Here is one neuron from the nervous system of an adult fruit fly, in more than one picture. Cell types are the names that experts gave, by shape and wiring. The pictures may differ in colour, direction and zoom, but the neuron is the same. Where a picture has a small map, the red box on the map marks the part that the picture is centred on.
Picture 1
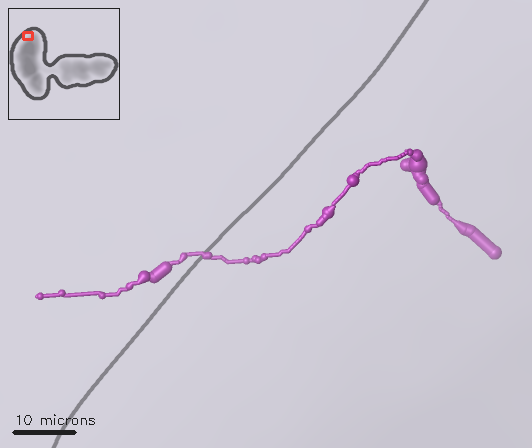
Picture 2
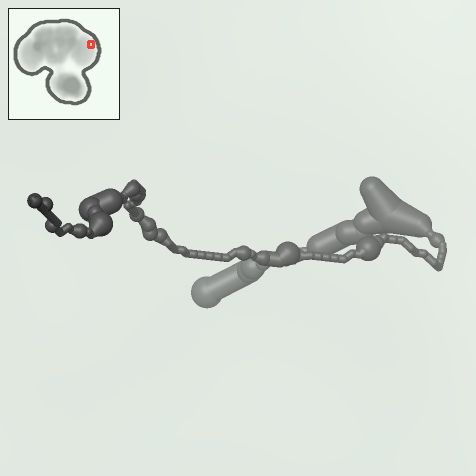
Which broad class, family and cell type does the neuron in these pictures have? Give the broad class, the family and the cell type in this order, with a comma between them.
photoreceptor or other optic-lobe sensory neuron, class visual, R8p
